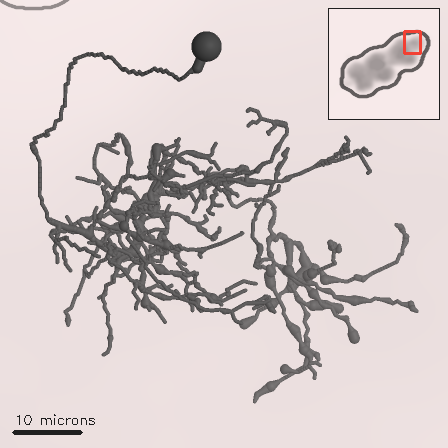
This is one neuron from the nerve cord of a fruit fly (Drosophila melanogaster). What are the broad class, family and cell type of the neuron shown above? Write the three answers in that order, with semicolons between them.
nerve-cord intrinsic neuron; hemilineage 06A; IN06A106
